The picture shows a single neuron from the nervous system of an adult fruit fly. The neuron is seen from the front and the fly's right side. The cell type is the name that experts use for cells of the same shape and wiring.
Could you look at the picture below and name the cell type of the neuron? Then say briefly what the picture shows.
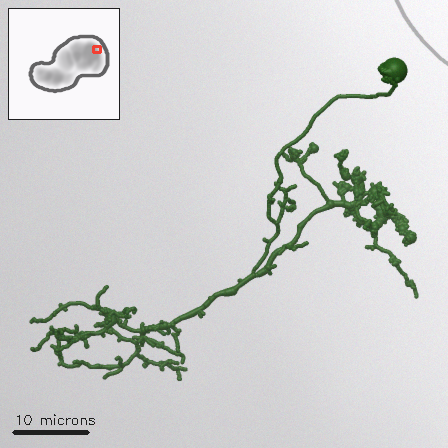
It is of cell type Mi13. It is an optic-lobe intrinsic neuron. Its cell body lies at the upper right of the picture. From left to right in the picture it spans about 55 microns. The picture shows dozens of branch ends.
